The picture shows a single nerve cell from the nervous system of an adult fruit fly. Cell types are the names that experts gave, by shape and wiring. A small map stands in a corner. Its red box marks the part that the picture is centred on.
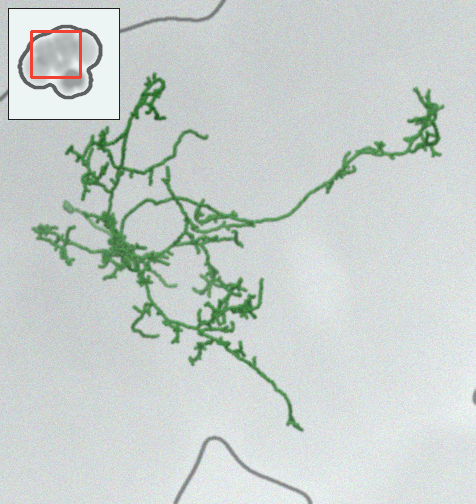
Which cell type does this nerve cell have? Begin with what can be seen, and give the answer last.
The cell body is on the left of the picture. Dozens of branch ends can be seen. Its broad class is central-brain intrinsic neuron. The cell type is PVLP211m_c.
